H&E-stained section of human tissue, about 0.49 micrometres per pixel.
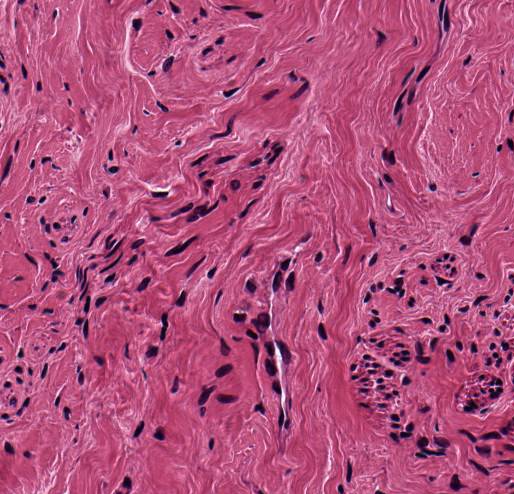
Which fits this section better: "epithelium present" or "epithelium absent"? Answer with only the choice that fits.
Epithelium absent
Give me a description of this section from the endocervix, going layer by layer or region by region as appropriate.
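Almost the whole field is filled by dense, deeply eosinophilic collagen bundles. Scattered among them are cells with dark, elongated spindle-shaped nuclei, many wavy or curved. Their cytoplasm is scant and hard to distinguish from the surrounding collagen. No fat cells are present.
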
